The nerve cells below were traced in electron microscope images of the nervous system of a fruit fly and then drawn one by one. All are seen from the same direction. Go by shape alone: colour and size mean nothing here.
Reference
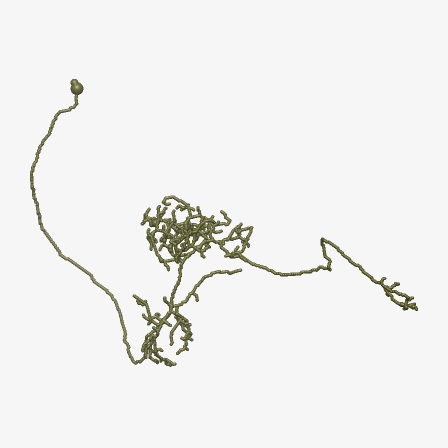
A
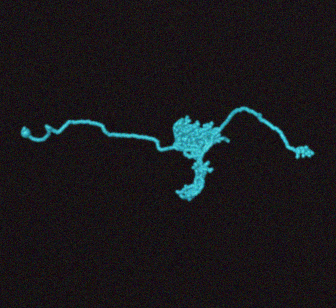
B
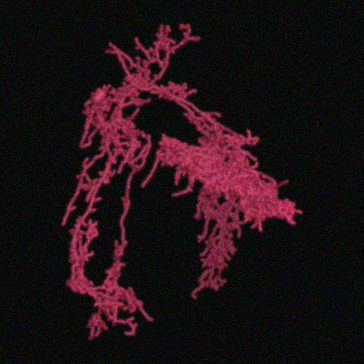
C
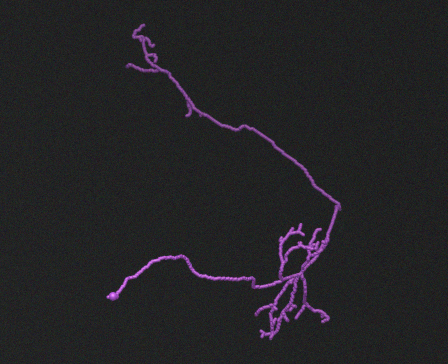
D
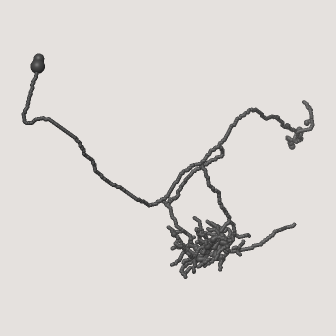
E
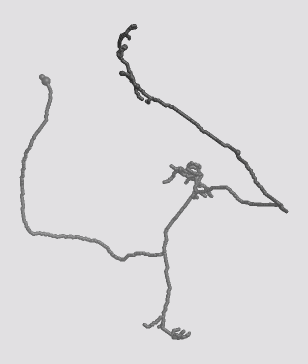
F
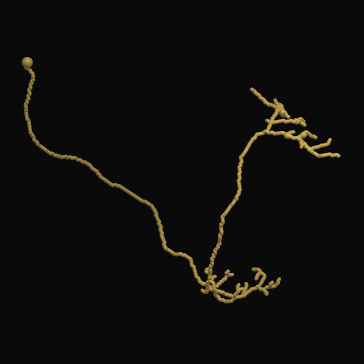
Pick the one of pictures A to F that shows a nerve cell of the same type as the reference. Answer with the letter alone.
A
